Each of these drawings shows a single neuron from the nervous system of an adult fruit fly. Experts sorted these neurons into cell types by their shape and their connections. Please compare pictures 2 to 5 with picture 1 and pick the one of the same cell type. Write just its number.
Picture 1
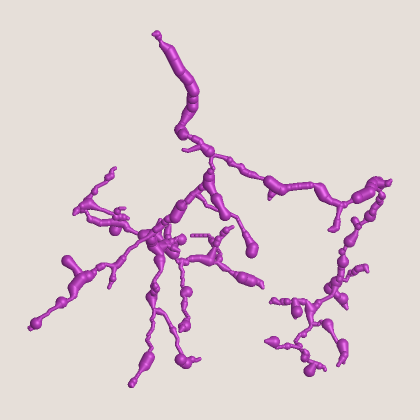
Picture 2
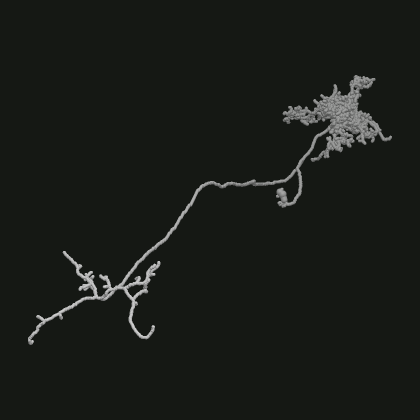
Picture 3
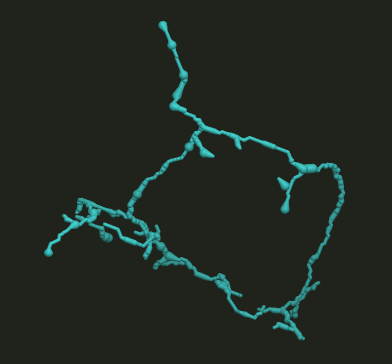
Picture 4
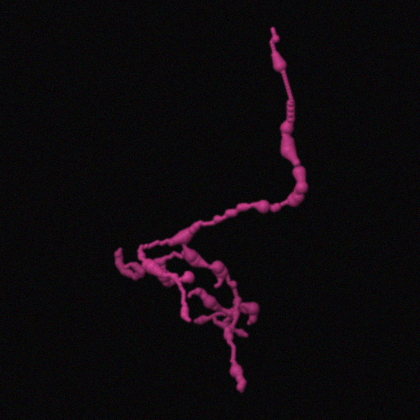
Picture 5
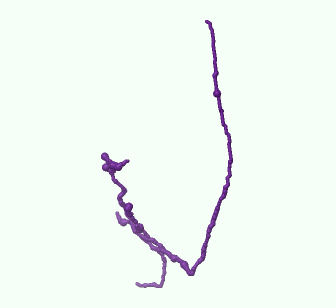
4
